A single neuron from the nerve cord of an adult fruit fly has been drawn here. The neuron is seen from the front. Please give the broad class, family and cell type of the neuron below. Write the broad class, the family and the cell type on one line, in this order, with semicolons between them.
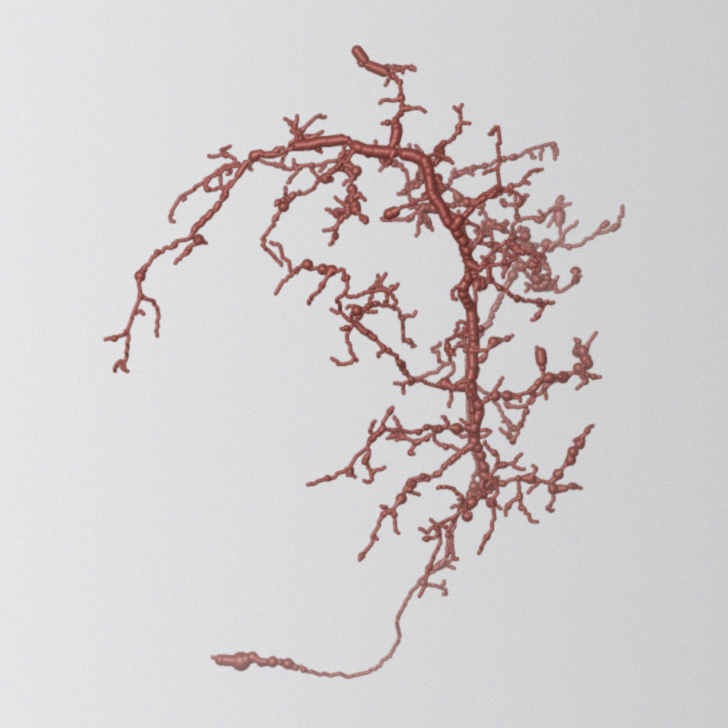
nerve-cord intrinsic neuron; hemilineage 04B; IN04B031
